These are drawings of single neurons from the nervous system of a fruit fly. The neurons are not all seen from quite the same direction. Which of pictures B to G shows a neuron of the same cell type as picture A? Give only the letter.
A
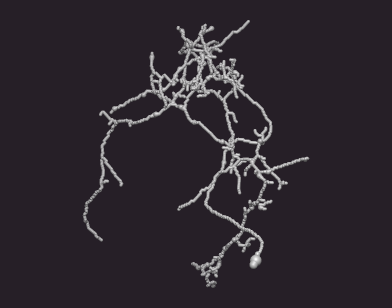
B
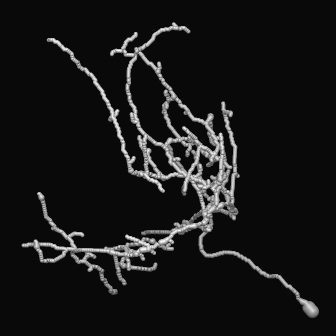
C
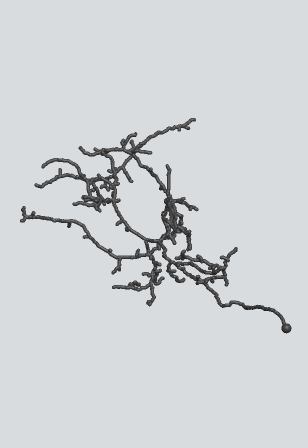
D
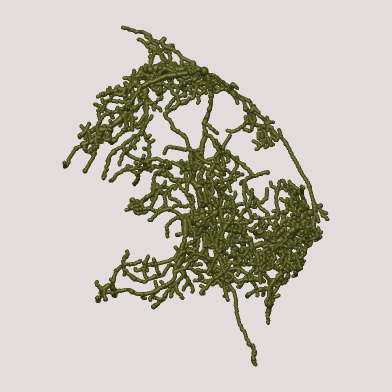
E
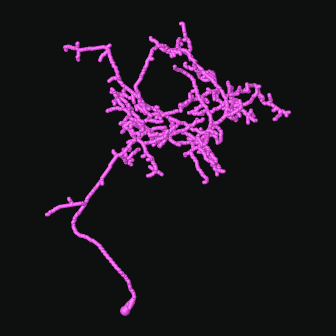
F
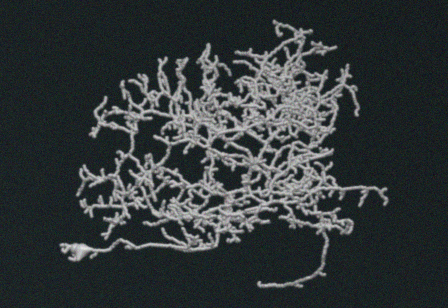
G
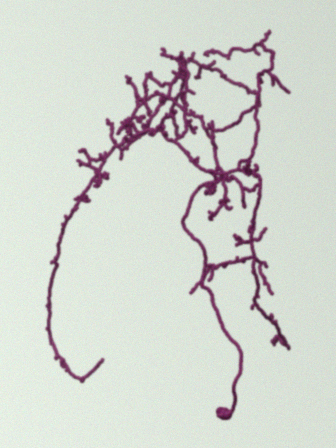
G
